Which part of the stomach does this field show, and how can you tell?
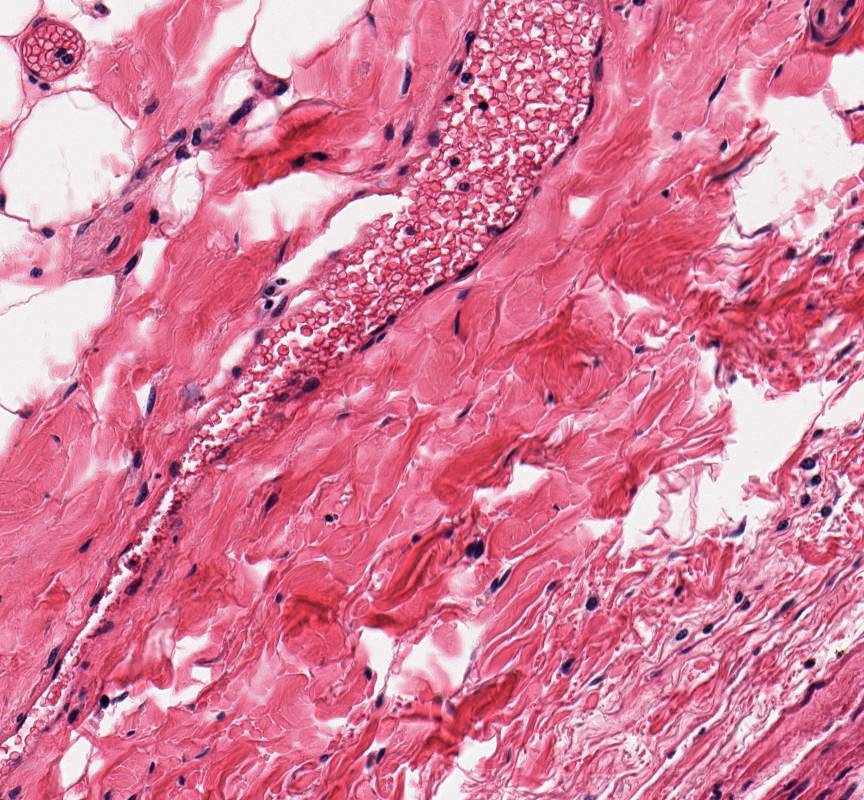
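This field shows dense connective tissue. First, the fibroblast nuclei among the collagen bundles are sparse, dark and elongated.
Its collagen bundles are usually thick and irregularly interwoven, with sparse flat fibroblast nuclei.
Second, a thin-walled vessel runs diagonally from the lower left toward the top centre.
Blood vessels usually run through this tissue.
Third, toward the lower right corner the fibres grow finer and run in parallel diagonal strands. Last, many empty white clefts separate the collagen bundles, as from shrinkage or tearing in processing.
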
